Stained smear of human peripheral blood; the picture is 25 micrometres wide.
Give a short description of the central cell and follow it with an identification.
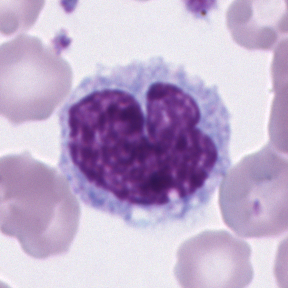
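Nucleus first: a deep notch cuts into it from the top and folds it into a bean-like shape. Chromatin next: it is loosely clumped into a lacy pattern, with paler streaks between the darker strands. Cytoplasm after that: it holds only fine, dust-like granules, along with a few small clear spaces that are most noticeable below the nucleus. Measurements then: the cell is about 15 micrometres across, and the nucleus, about 14 by 11 micrometres, fills about 60% of the cell's area. Last, the name: this is a monocyte.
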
